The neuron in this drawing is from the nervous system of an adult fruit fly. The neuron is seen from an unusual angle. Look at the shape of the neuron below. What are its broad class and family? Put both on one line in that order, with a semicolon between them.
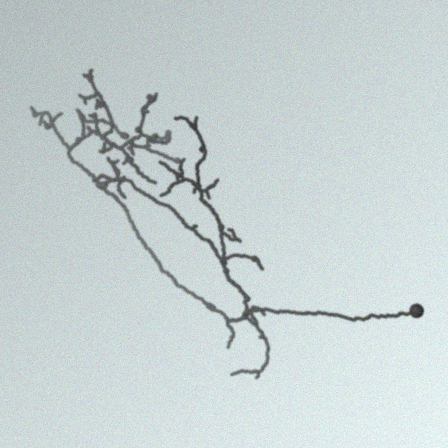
central-brain intrinsic neuron; hemilineage LHp2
